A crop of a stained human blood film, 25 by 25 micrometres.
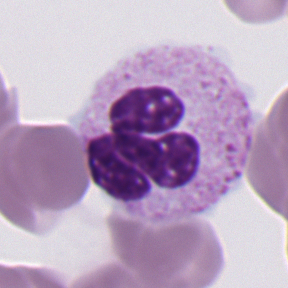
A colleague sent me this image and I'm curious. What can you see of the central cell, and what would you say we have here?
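You'll see a round, smooth outline here. The nucleus is about 10 micrometres across, with dense, dark purple, condensed chromatin. Plenty of pale pink cytoplasm surrounds it, and fine lilac granules are scattered all through it. It's a segmented neutrophil.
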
